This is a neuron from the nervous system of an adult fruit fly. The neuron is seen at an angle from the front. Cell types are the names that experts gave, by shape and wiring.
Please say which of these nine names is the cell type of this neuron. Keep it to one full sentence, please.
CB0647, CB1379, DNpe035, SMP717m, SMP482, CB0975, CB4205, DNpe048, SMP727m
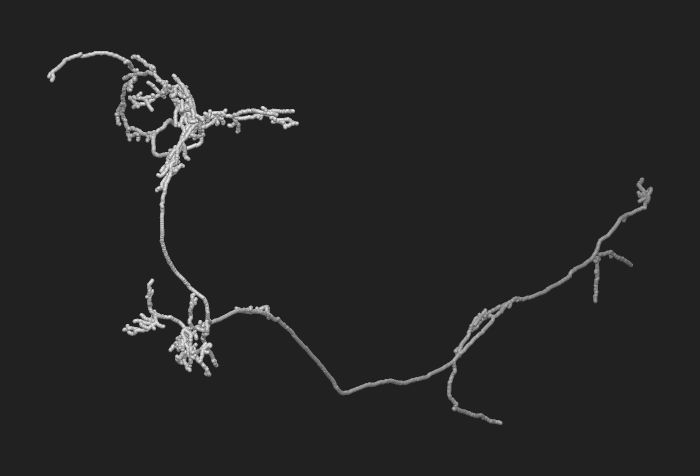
So far as cell type goes, this neuron is DNpe035.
